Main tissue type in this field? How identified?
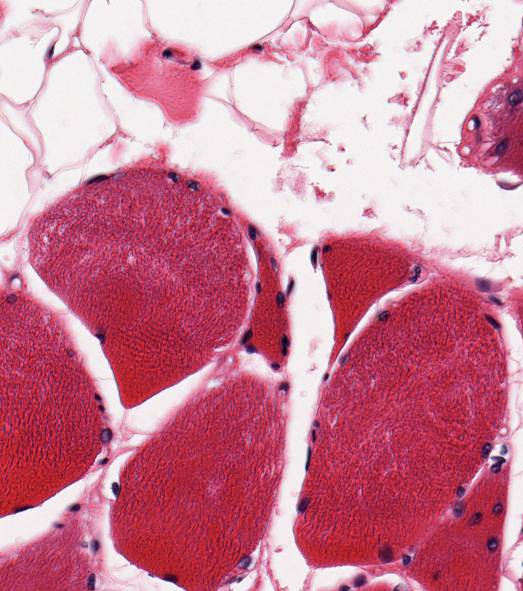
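Field: skeletal muscle. Fibres cut in cross section as rounded-polygonal profiles; dark, flattened nuclei at the fibre edges, not in the centres.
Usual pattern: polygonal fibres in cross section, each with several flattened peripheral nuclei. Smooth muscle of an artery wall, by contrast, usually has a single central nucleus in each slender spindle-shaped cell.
Fibre cytoplasm finely stippled. Upper field: adipocytes as large clear empty spaces bounded by thin pink membranes.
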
